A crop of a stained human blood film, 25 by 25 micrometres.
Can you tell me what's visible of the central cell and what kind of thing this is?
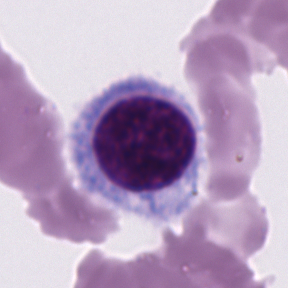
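No reddish-purple granules in the cytoplasm. Chromatin dark and densely packed; no nucleolus clearly visible. Nuclear outline smooth, without notches or folds. Named: hairy cell.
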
